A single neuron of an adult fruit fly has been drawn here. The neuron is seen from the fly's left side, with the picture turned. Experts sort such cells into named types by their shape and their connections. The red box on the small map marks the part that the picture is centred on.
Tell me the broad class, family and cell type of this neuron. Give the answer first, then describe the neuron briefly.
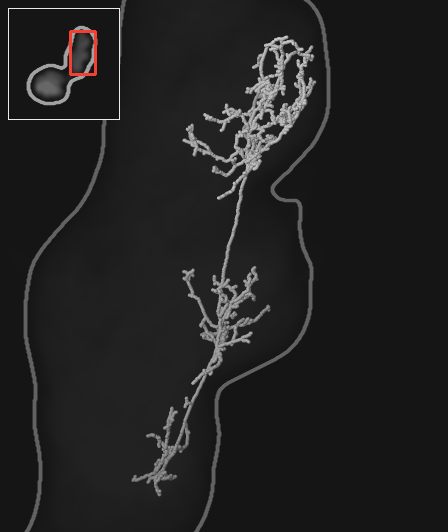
Its broad class is nerve-cord intrinsic neuron. Its family is hemilineage 09B. Its cell type is IN09B018. The picture shows dozens of branch ends. As drawn here it is more than twice as tall as it is wide.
